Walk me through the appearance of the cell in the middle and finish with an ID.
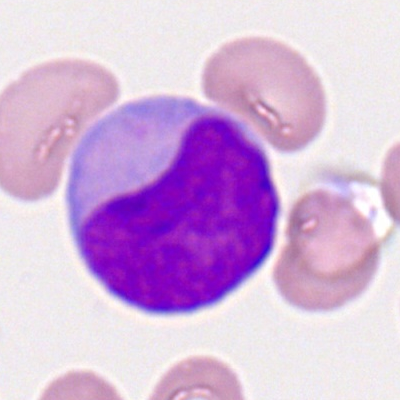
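Round and smooth: that is the outline. Where the nucleus faces the cytoplasm, its edge is concave and indented. The cytoplasm makes a moderate crescent of pale greyish blue at the upper left, and I see no clear vacuoles in it. So, a myeloblast.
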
